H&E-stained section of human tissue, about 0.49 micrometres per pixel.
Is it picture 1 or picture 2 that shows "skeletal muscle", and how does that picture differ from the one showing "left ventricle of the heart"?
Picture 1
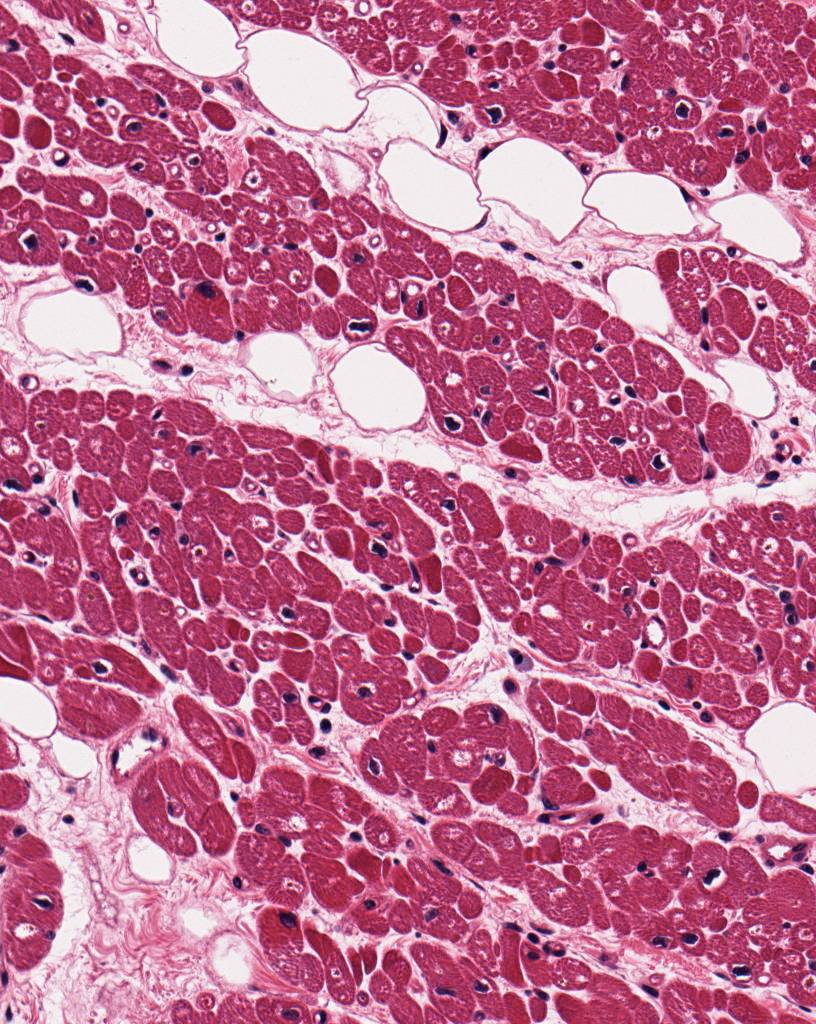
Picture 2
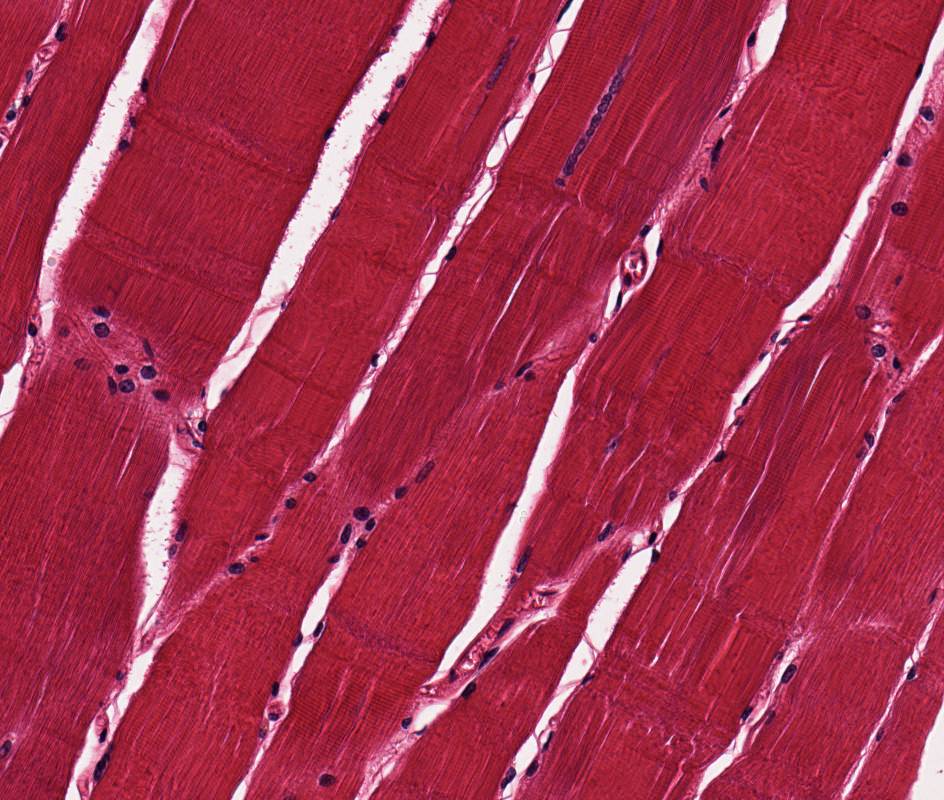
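The first is the left ventricle of the heart, the second skeletal muscle. In the heart most fibres are cut across, giving rounded or polygonal profiles; any visible nucleus is central, often with a small pale clear zone around or beside it. Loose, wispy, pale pink septa with scattered small dark nuclei run between them. The skeletal muscle fibres lie side by side without branching or joining, stain deep red throughout and show fine cross-striations; their nuclei are small, dark, flattened and at the fibre edges.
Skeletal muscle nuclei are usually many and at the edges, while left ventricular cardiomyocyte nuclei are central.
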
